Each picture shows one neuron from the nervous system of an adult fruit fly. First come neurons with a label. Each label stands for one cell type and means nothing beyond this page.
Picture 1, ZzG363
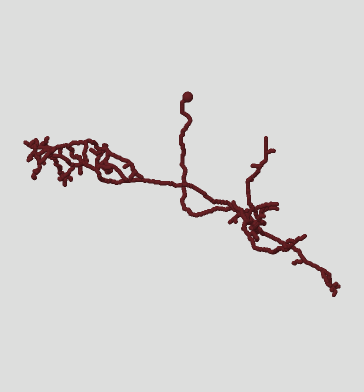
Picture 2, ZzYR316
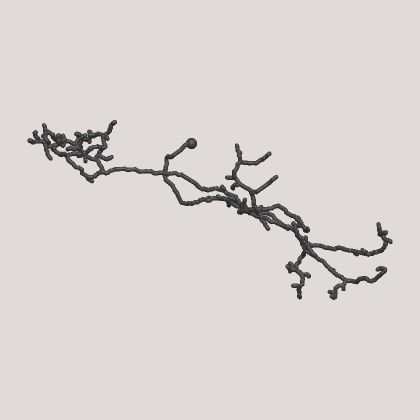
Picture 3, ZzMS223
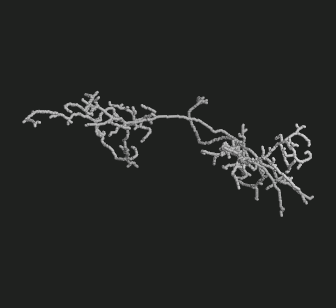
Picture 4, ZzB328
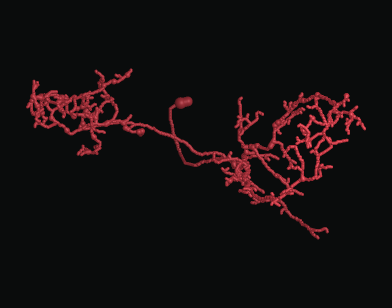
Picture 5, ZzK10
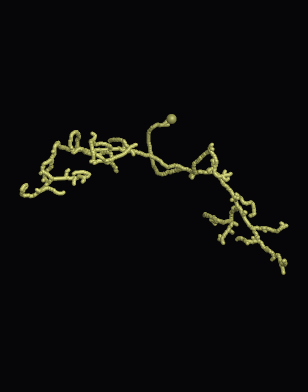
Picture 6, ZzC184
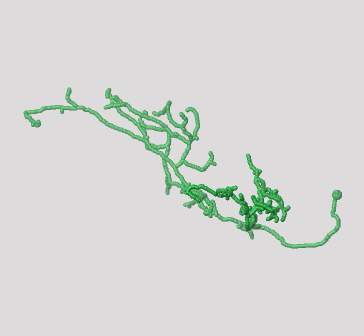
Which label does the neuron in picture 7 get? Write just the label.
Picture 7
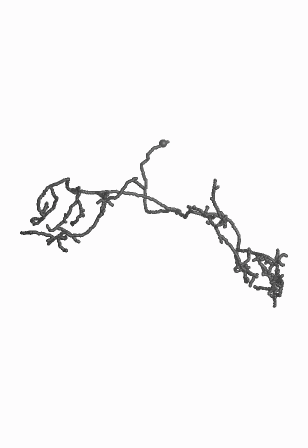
ZzK10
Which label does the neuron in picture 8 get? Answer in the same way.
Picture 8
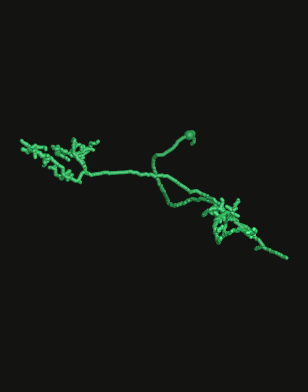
ZzG363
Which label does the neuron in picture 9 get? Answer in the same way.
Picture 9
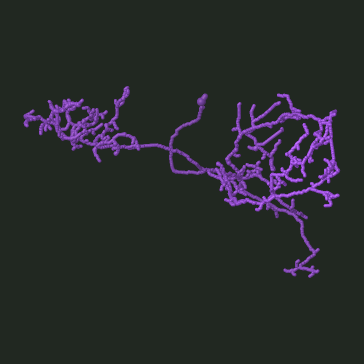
ZzB328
